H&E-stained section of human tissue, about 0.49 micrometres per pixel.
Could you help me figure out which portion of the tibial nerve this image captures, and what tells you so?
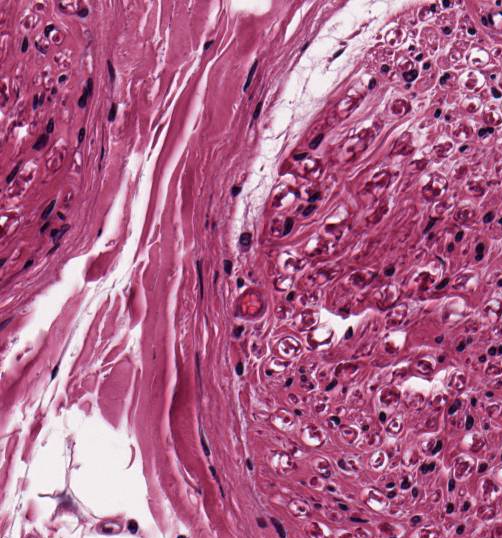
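Nerve fascicle. Right half: a large rounded nest of closely packed cells. At its left edge, cells flattened, elongated nuclei parallel to the edge.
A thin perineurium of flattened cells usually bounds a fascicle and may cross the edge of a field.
Upper left corner: a second nest of similarly haloed cells.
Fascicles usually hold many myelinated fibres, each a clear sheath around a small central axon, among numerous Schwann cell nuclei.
Middle: dense pink fibrous bands running roughly top to bottom.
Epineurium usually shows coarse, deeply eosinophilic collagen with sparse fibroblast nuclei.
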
